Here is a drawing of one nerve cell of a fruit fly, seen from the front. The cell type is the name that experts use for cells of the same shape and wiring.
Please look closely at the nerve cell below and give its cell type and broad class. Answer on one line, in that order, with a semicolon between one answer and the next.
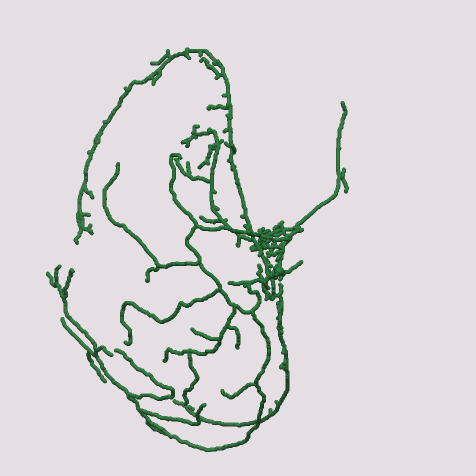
aMe4; visual centrifugal neuron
